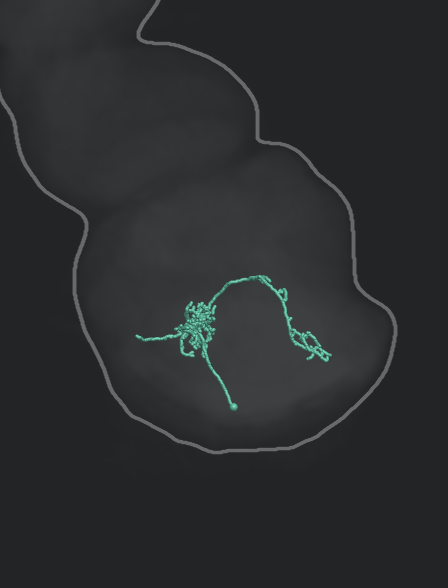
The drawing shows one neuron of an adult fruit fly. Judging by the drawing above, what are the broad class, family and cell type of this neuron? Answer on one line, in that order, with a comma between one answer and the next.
central-brain intrinsic neuron, hemilineage VESa2, VES032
